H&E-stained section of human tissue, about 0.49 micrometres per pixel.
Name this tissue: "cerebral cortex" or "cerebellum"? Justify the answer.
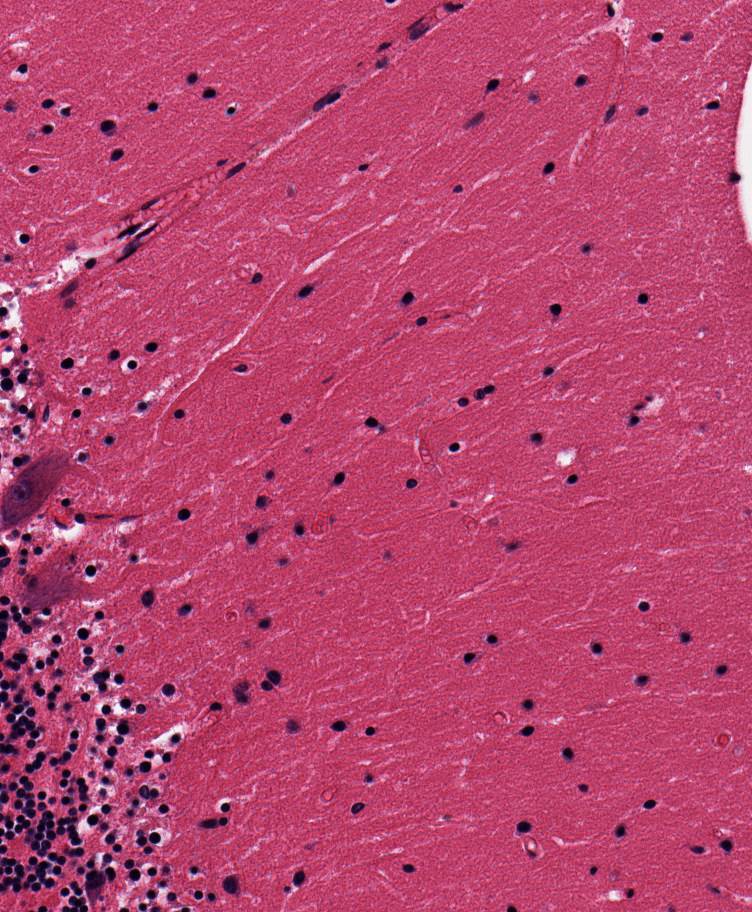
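This is cerebellum. Small, round, dark nuclei with scant visible cytoplasm crowd the lower left corner, and the remaining pink neuropil holds only sparse, scattered small nuclei.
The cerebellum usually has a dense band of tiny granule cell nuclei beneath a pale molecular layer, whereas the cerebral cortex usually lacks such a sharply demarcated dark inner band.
Two large neurons with purplish cytoplasm lie at the left edge, near the middle, where the dense nuclei meet the neuropil.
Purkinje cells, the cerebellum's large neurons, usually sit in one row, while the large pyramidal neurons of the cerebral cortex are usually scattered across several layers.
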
